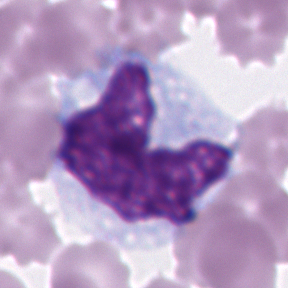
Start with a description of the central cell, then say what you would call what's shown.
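Look at the nucleus: it's one continuous mass, bent into a broad V. Cytoplasm fills the notch between the two arms. There aren't any coarse orange or dark granules in it. The edge of the cell is irregular and faintly frayed. That's a monocyte.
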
